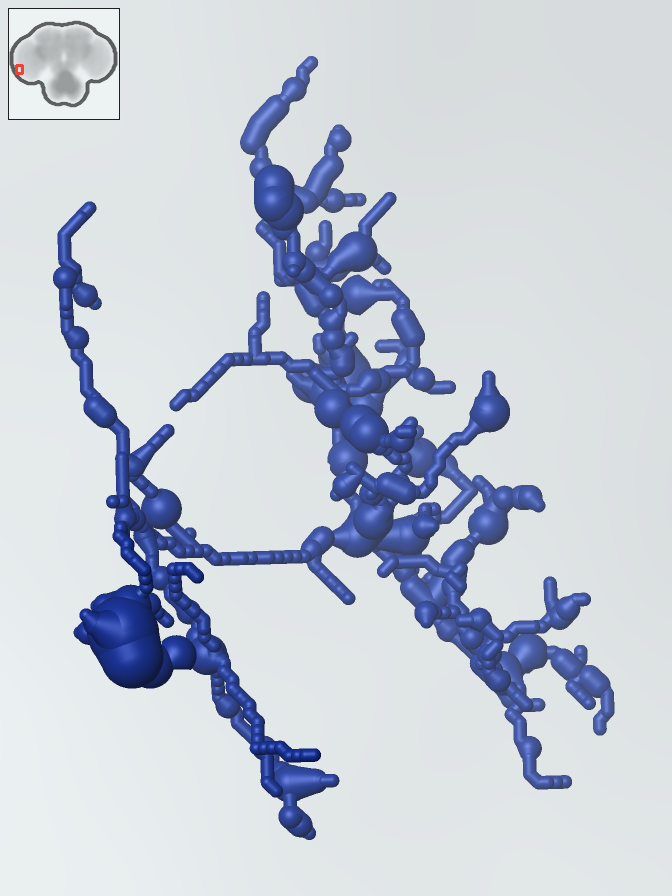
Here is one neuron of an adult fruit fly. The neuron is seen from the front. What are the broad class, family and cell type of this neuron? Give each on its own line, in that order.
optic-lobe intrinsic neuron
Dm
Dm10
